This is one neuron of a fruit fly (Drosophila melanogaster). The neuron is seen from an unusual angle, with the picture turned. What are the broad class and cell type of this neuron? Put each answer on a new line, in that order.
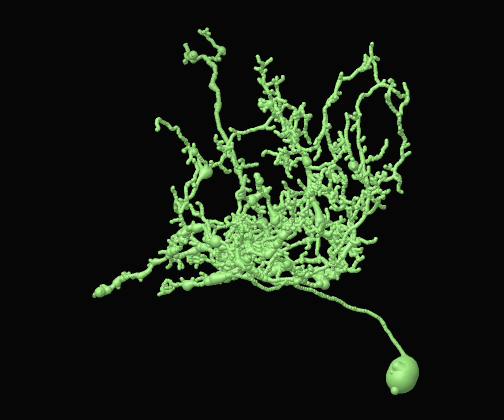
central-brain intrinsic neuron
CB2595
